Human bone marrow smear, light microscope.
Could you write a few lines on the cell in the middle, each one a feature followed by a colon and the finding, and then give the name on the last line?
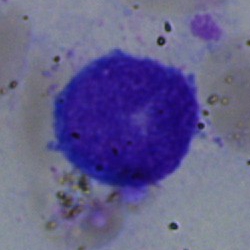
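Shape: roughly round, with a slightly uneven, bumpy edge
Stain: deep purple-blue, filling almost the whole cell
Cytoplasm: look closely, there is no separate pale rim
Pale patch: a small one, just right of centre
Edge: a few small blunt bumps, not long projections
Name: blast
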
